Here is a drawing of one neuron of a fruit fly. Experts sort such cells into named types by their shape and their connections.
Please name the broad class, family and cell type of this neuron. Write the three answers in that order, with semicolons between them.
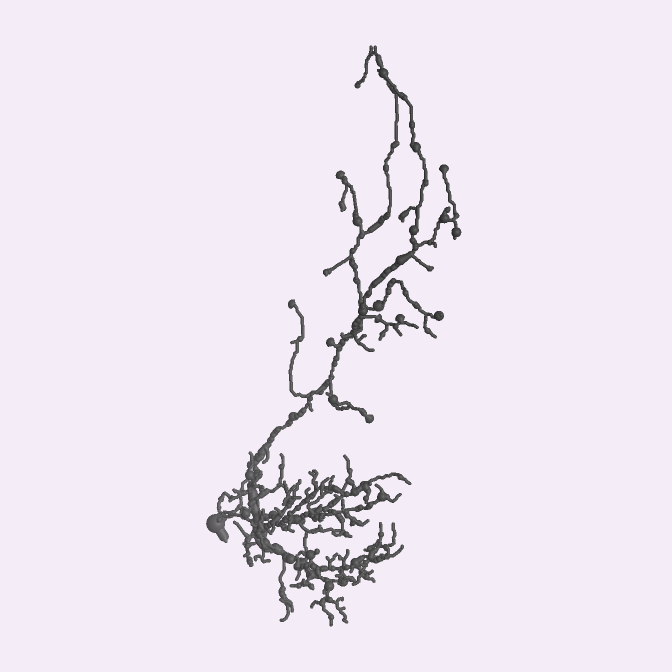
optic-lobe intrinsic neuron; LPi; LPi3b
